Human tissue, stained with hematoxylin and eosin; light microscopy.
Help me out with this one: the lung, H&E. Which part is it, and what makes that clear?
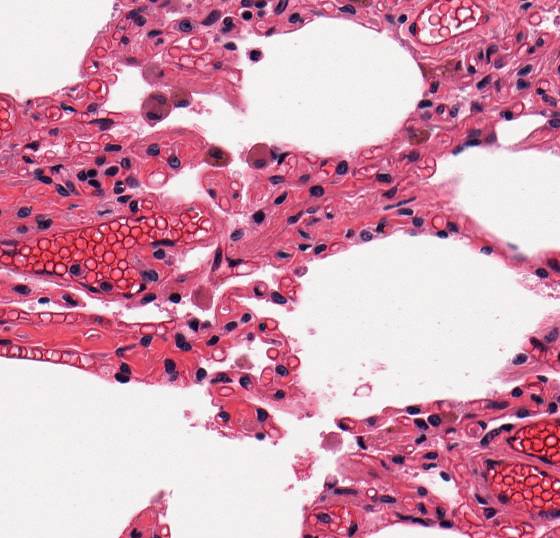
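Alveolus occupies the field. Thin, branching pink walls separate large empty white spaces and hold many small dark oval or elongated nuclei.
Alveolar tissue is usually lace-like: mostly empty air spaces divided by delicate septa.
A vessel packed with red blood cells runs horizontally through the left middle. No glands or cartilage appear.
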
